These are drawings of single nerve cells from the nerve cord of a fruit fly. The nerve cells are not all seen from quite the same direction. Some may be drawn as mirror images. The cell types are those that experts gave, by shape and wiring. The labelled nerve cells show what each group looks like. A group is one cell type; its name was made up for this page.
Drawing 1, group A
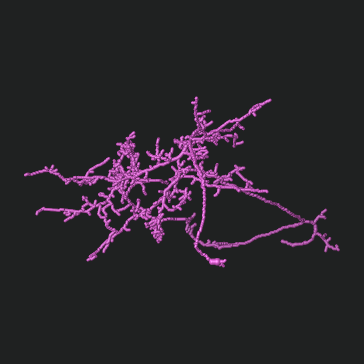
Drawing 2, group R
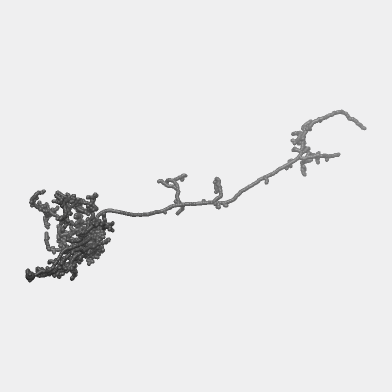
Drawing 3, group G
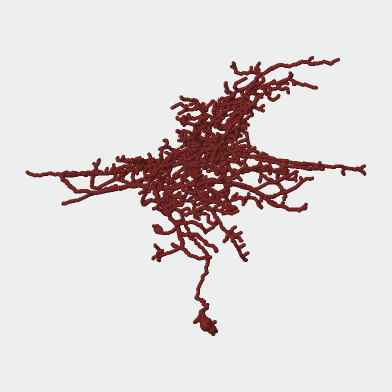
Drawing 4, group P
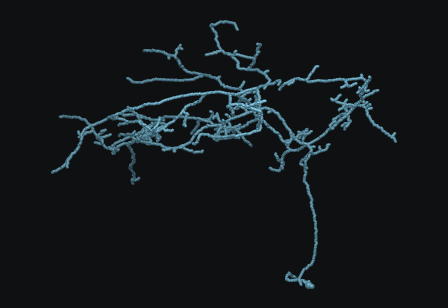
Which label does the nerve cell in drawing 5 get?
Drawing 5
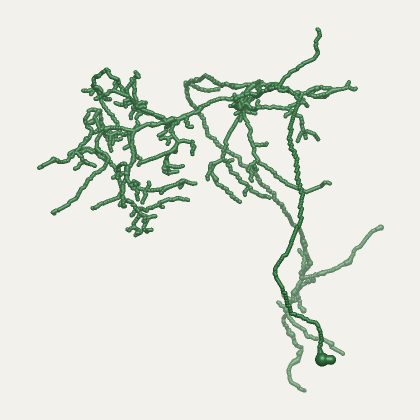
group A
